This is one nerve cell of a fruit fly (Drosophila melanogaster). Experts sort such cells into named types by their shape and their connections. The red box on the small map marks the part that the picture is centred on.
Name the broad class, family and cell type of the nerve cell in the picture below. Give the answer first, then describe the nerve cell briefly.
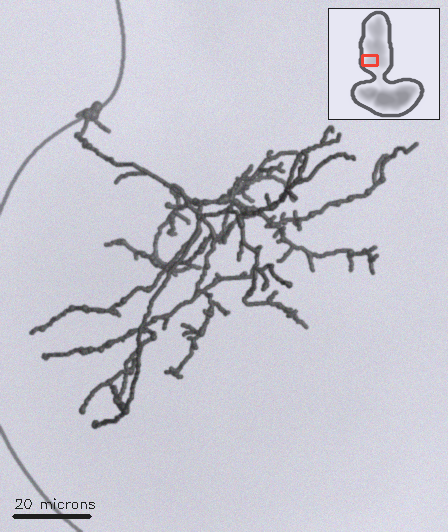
This is a nerve-cord intrinsic neuron. Its family is hemilineage 04B. Its cell type is IN04B097. It lies in the nerve cord. By the scale bar it is about 100 microns wide in this view. The picture shows dozens of branch ends.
